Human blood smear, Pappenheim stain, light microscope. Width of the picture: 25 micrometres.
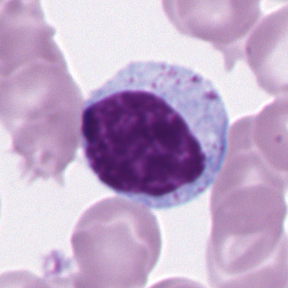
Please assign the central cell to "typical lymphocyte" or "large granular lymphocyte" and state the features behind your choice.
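This is a large granular lymphocyte rather than a typical lymphocyte.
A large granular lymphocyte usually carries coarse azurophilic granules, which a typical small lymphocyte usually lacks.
In this cell, small reddish-purple granules are scattered sparsely through the cytoplasm, so granules are present, and that is the first thing that decides it.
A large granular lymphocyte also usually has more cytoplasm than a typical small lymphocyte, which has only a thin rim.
Here the pale blue cytoplasm is more than a thin rim: the nucleus fills only about 60% of the cell's area, and the cytoplasm forms its widest band toward the upper right. The cell is about 13 micrometres across, and the nucleus, oval in outline and about 12 by 9 micrometres, lies toward the lower left. Its edge is even, with no notch or indentation, and the chromatin is dark purple and coarsely clumped.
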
